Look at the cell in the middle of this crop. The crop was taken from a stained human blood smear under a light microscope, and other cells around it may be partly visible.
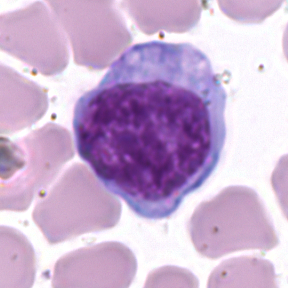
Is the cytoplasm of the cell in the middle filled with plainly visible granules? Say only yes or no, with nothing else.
No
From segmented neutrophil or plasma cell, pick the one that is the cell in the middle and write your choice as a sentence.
The cell at the middle of the crop is recognized as a plasma cell.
